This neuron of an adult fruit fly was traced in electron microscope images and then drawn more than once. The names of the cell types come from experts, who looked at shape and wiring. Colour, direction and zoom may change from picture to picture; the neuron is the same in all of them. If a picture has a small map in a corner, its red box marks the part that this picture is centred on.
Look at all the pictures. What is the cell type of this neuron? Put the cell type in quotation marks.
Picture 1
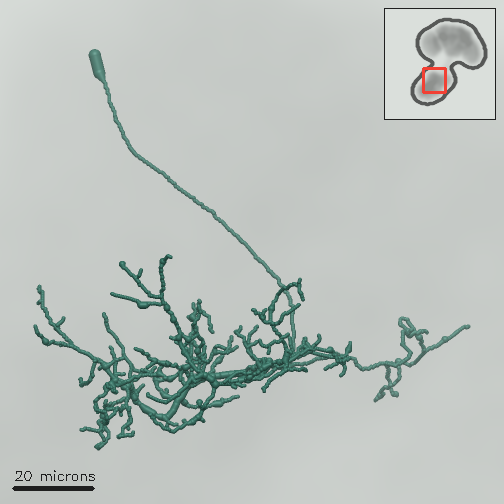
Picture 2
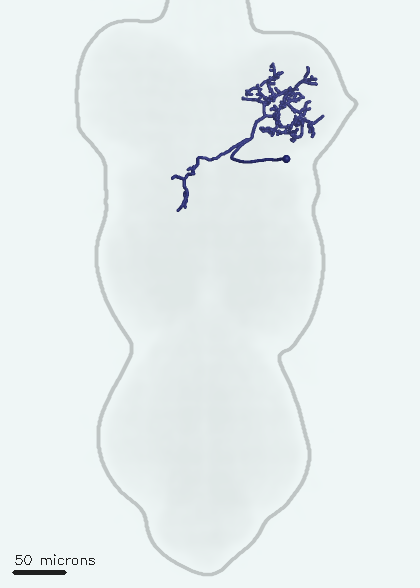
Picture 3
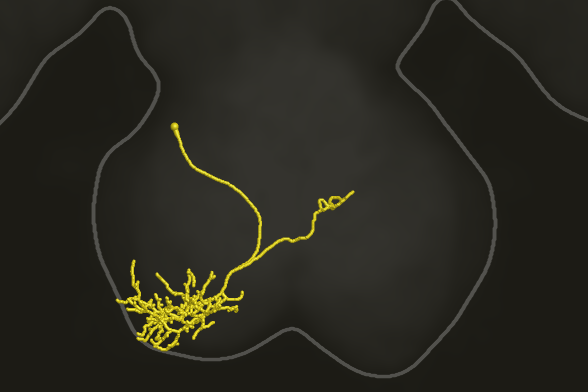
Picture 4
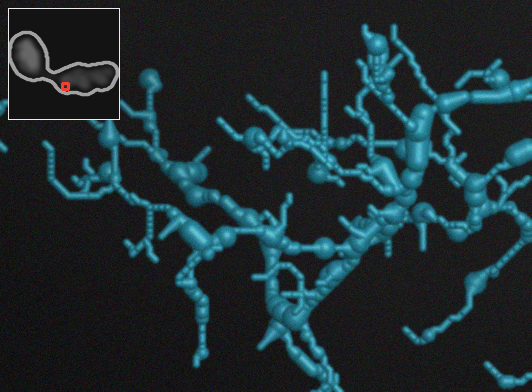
"IN23B030"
